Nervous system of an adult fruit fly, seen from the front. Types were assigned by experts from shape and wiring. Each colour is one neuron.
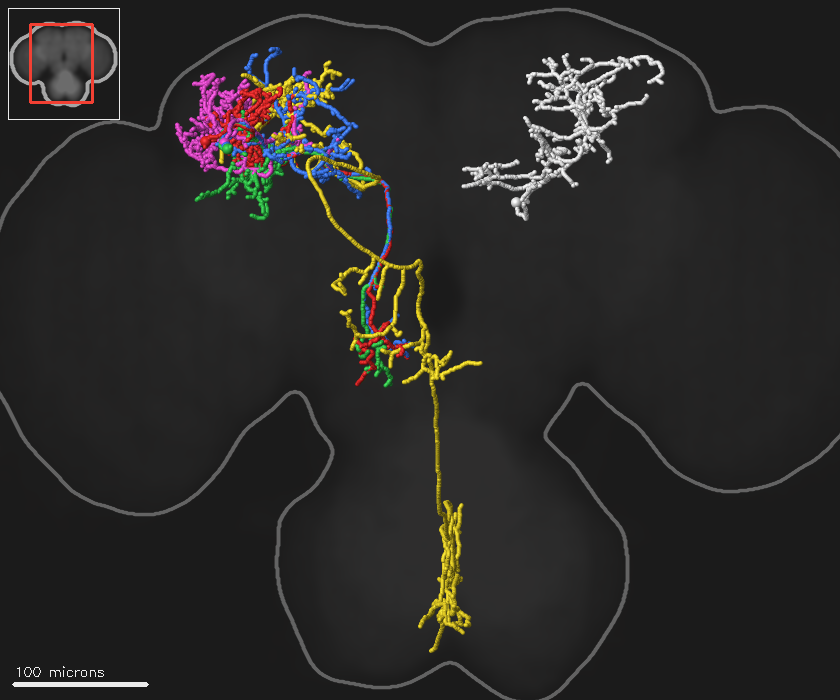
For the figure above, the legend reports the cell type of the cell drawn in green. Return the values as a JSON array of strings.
["AVLP044_a"]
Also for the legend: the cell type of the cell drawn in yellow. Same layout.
["DNp44"]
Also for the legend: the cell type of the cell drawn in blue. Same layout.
["LHAD2c1"]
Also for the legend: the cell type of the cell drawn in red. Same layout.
["LHAD2c2"]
